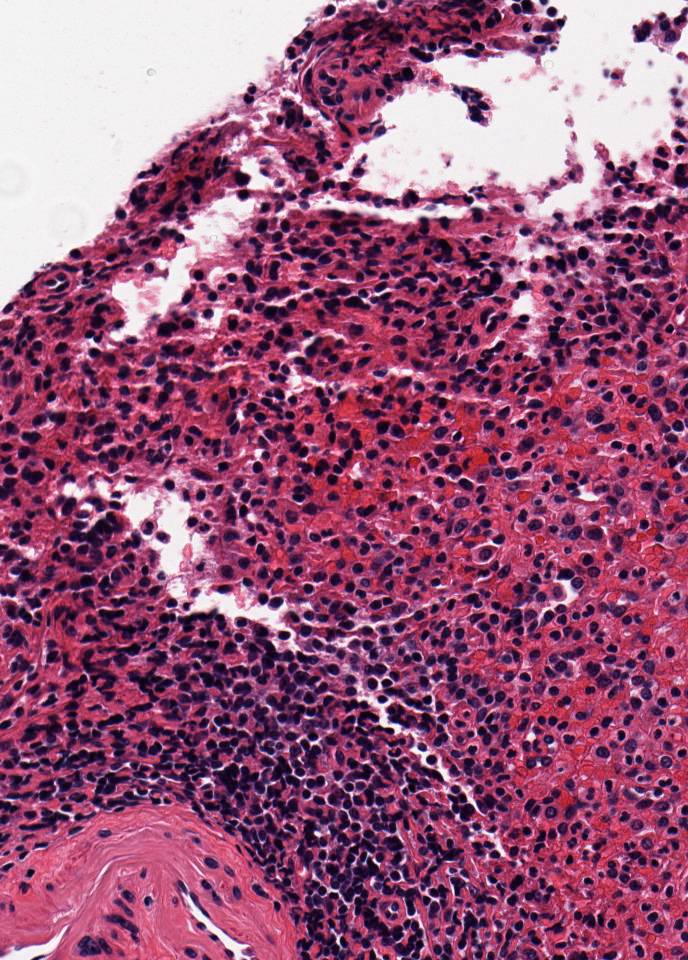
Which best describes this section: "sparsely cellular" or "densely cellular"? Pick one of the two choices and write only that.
Densely cellular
